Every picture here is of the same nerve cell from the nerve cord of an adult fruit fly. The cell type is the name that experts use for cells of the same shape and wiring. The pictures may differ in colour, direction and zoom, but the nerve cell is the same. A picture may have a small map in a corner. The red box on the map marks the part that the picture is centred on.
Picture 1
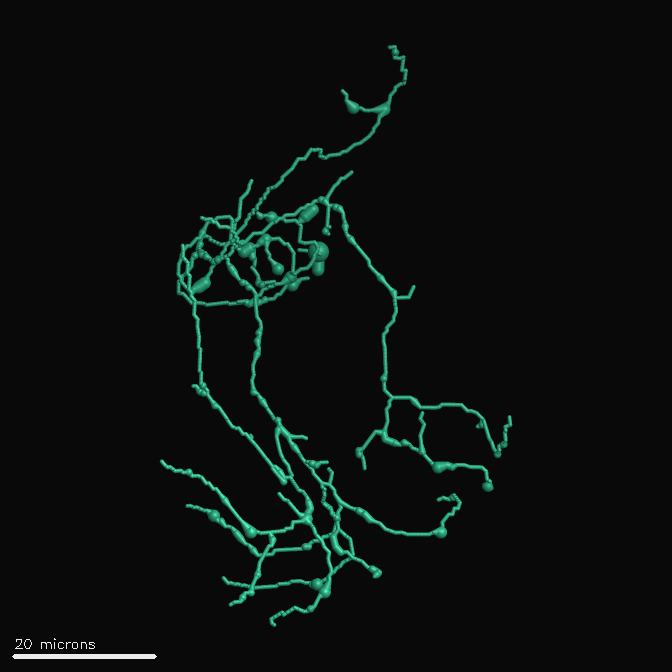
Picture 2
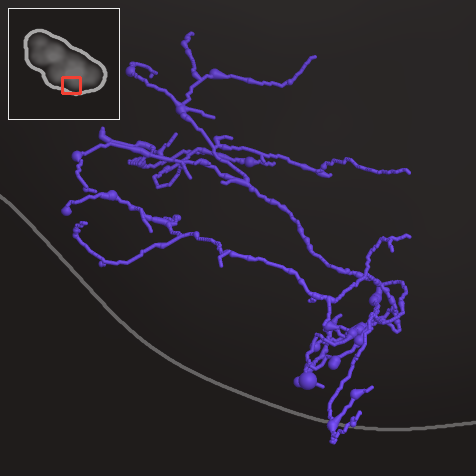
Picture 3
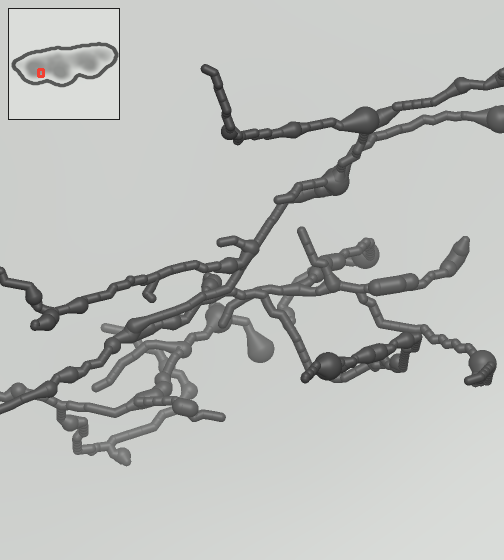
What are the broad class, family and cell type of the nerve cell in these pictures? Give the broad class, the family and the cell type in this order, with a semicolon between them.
nerve-cord intrinsic neuron; hemilineage 01B; IN01B080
